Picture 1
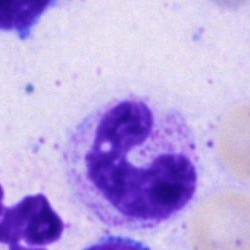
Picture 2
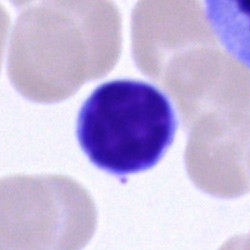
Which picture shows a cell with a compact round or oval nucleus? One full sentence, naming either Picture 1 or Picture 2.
It is in picture 2 that the nucleus is one compact round or oval mass.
